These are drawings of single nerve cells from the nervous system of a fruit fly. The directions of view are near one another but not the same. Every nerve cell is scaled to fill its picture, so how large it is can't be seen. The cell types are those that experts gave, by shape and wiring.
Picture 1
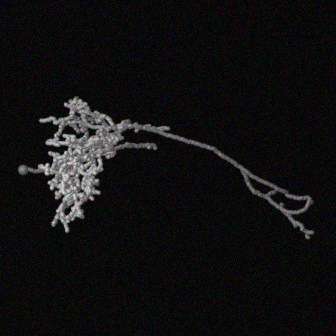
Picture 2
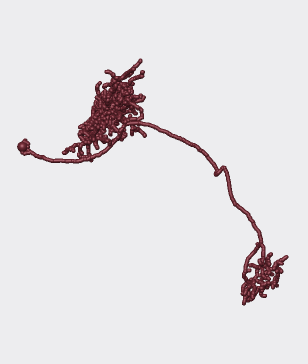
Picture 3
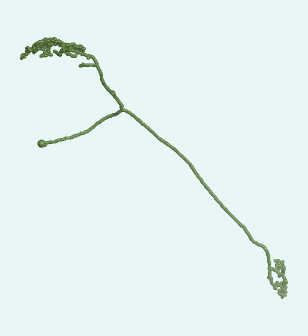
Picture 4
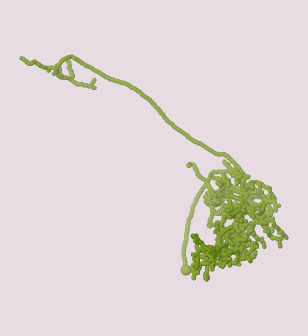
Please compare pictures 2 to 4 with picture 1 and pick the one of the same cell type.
4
